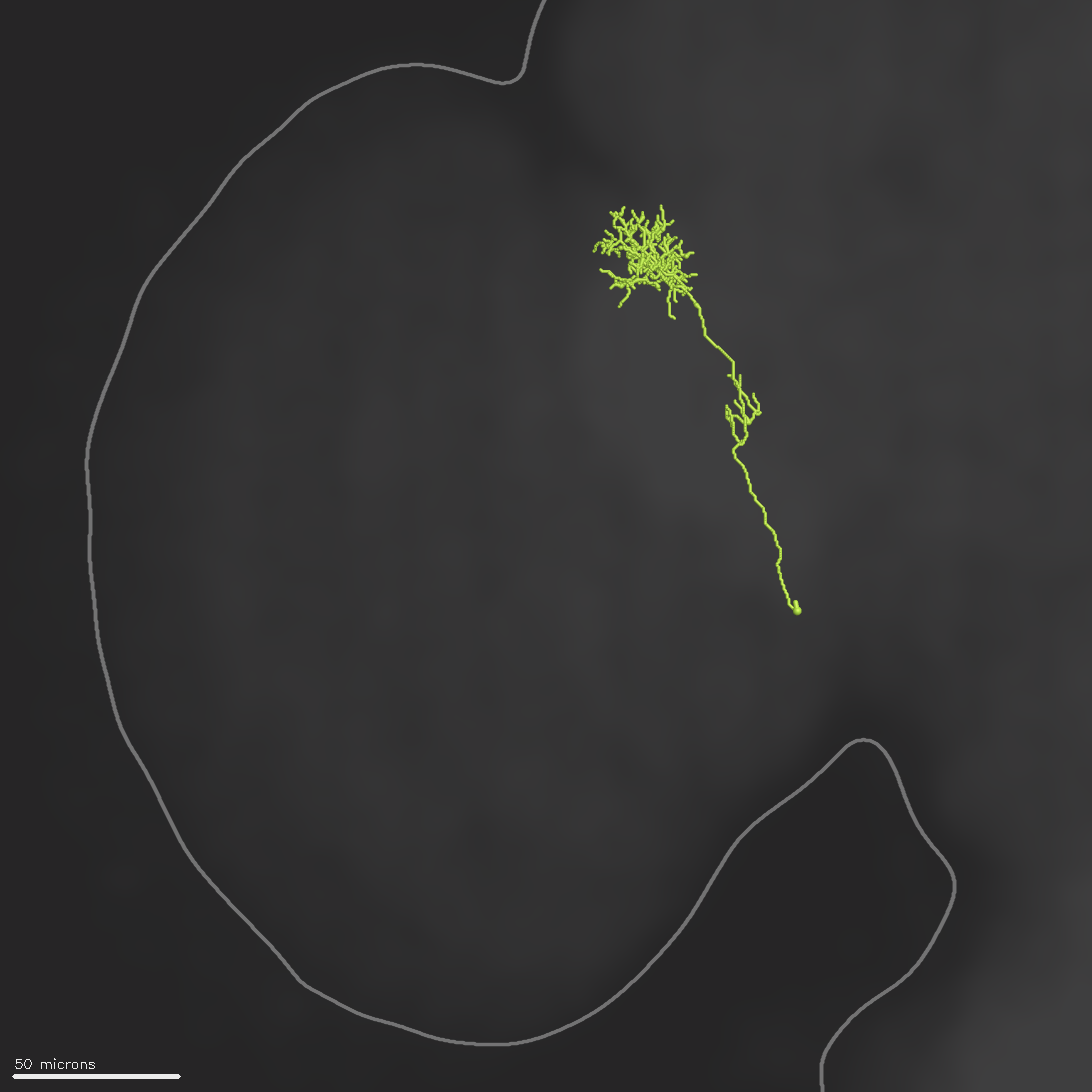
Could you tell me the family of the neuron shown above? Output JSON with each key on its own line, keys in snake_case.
{
 "family": "Li"
}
